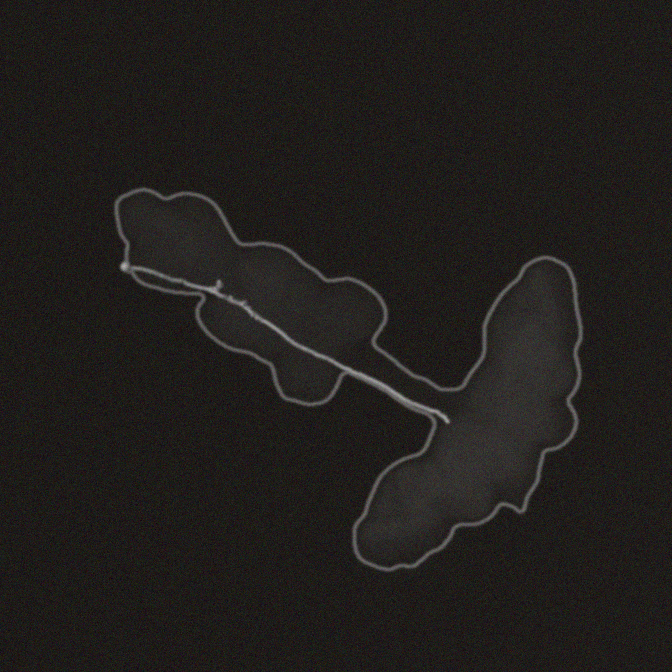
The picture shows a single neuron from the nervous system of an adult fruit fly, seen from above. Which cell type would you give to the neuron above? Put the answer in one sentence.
The cell type is SApp.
